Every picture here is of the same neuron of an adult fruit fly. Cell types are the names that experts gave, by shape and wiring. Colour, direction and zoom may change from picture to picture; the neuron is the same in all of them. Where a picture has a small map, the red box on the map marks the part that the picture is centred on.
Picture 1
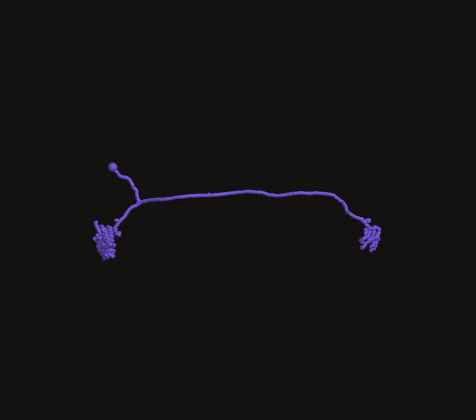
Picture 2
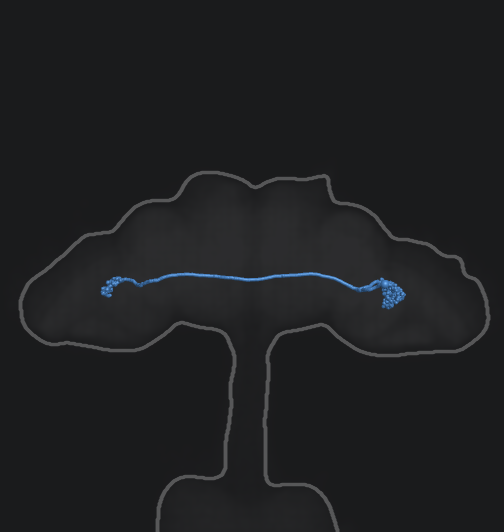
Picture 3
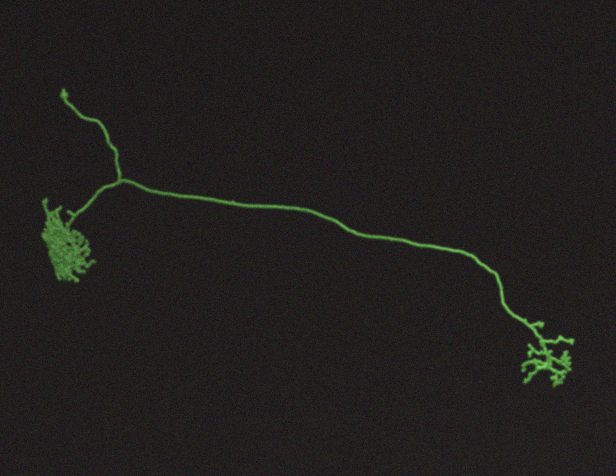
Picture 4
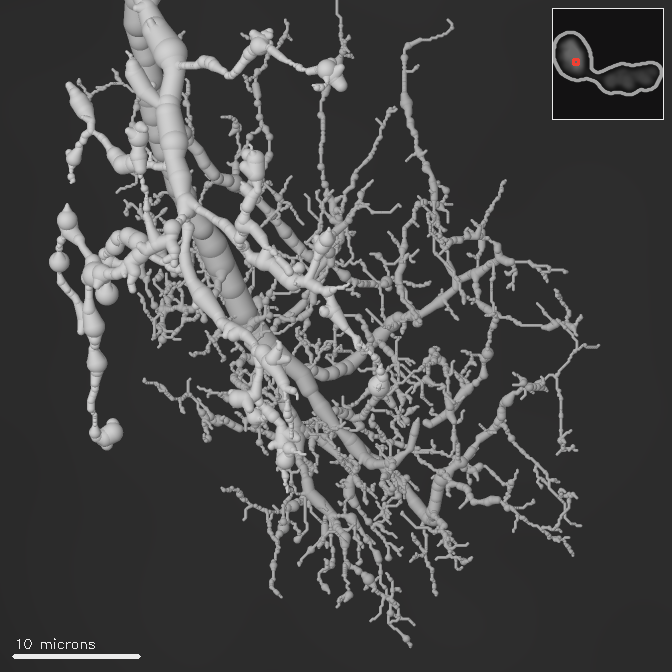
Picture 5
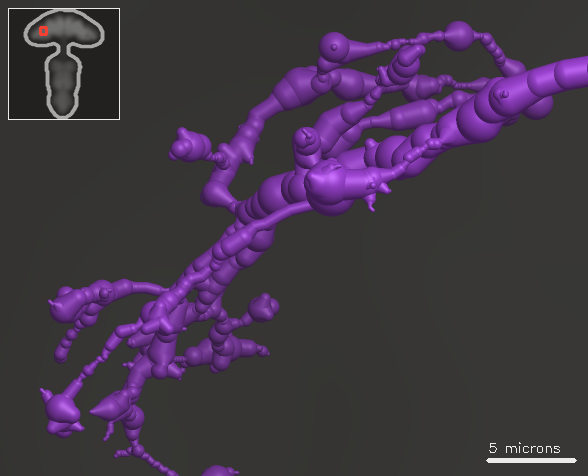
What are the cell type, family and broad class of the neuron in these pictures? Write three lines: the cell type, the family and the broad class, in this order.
LC14a-1
hemilineage VPNp1_lateral
optic-lobe intrinsic neuron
